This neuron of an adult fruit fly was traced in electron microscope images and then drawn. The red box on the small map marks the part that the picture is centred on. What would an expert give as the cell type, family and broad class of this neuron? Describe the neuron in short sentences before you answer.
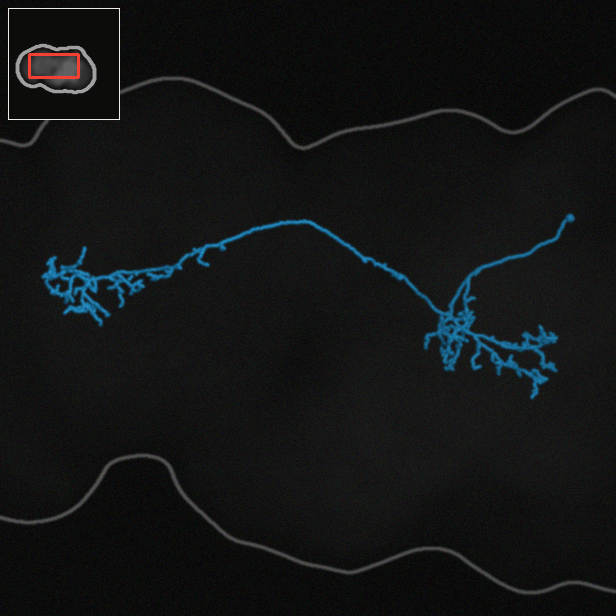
The picture shows dozens of branch ends. As drawn here it is more than twice as wide as it is tall. The cell type is CB3635. The family is hemilineage LHl2_ventral. Its broad class is central-brain intrinsic neuron.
